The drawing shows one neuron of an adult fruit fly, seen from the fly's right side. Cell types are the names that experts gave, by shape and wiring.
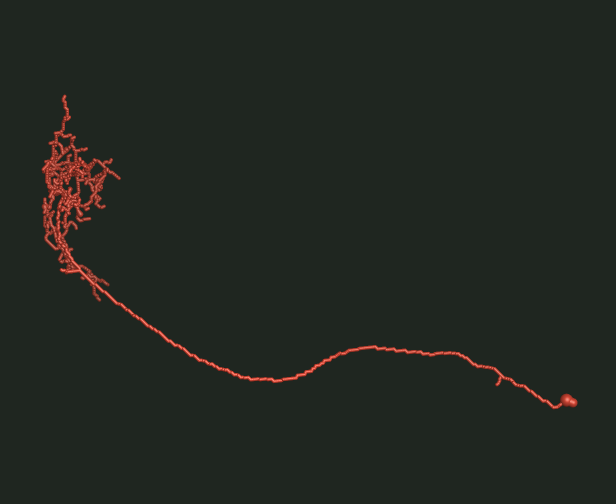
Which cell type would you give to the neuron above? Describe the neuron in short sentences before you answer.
The cell body can be seen at the lower right of the picture. The picture shows dozens of branch ends. Its broad class is optic-lobe intrinsic neuron. It is of cell type Tm24.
